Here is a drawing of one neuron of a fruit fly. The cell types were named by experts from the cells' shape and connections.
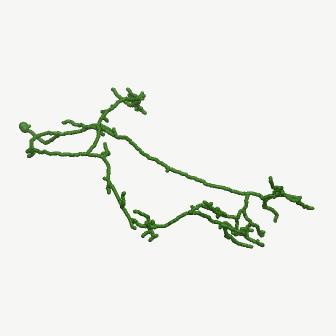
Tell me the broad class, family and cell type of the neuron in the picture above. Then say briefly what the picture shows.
Its broad class is central-brain intrinsic neuron. Its family is hemilineage AOTUv3_dorsal. Its cell type is SMP016_b. Its cell body lies on the left of the picture. As drawn here it is wider than it is tall.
